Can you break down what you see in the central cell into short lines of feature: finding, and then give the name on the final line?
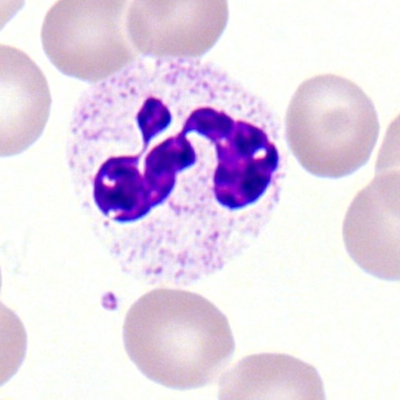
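Nucleus: divided into more than two lobes
Upper lobe: small, joined to the rest by a thin strand
Cytoplasm: abundant, pale pink
Outline: roughly round
Name: segmented neutrophil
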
